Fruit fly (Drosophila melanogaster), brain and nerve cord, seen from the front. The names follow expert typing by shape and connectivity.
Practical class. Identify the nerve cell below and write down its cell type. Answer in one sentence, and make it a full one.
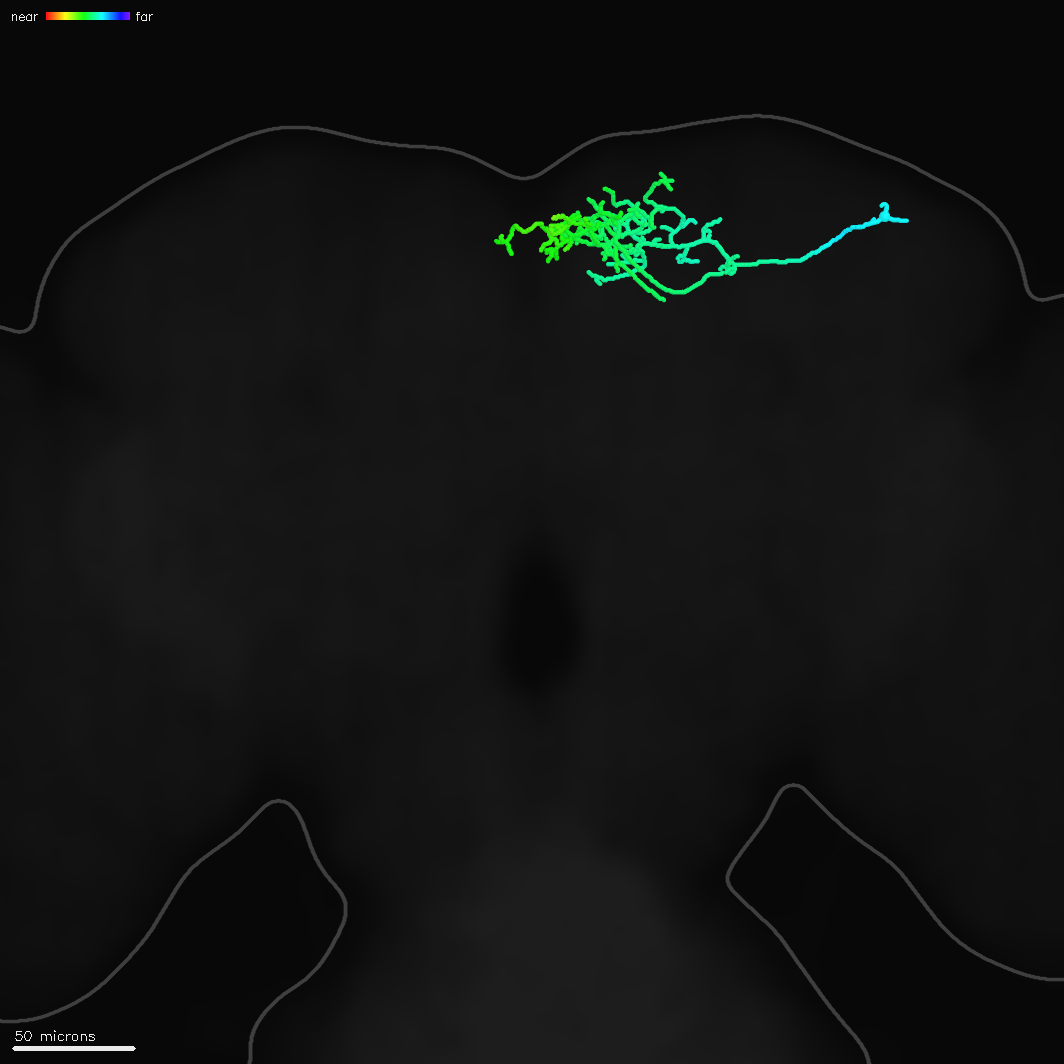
By cell type, this nerve cell is classified as SMP218.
